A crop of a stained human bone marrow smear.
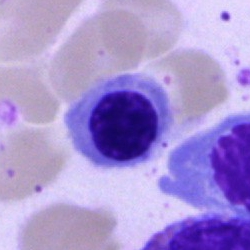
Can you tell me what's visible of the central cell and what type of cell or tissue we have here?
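More than half of the cell is filled by the nucleus. Around it lies pale blue cytoplasm in which no vacuoles are visible. This rim of cytoplasm is broader on the left side than on the right. The cell is an erythroblast.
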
